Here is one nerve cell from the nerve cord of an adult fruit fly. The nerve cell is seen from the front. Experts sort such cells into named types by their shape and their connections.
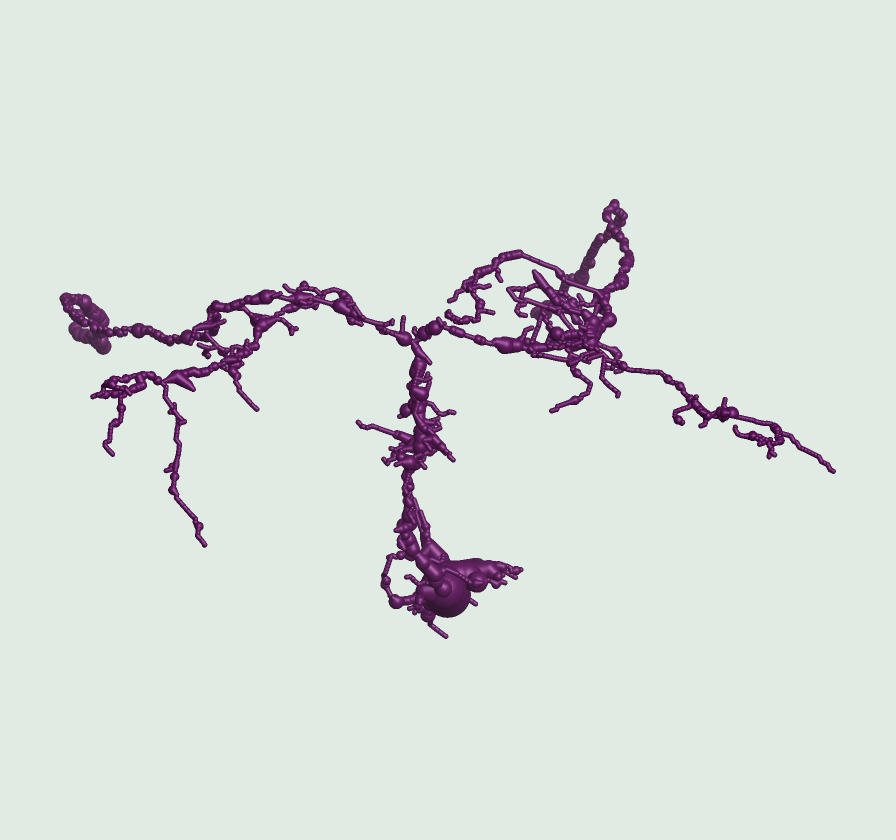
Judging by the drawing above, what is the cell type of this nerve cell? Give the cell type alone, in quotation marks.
"EN00B026"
